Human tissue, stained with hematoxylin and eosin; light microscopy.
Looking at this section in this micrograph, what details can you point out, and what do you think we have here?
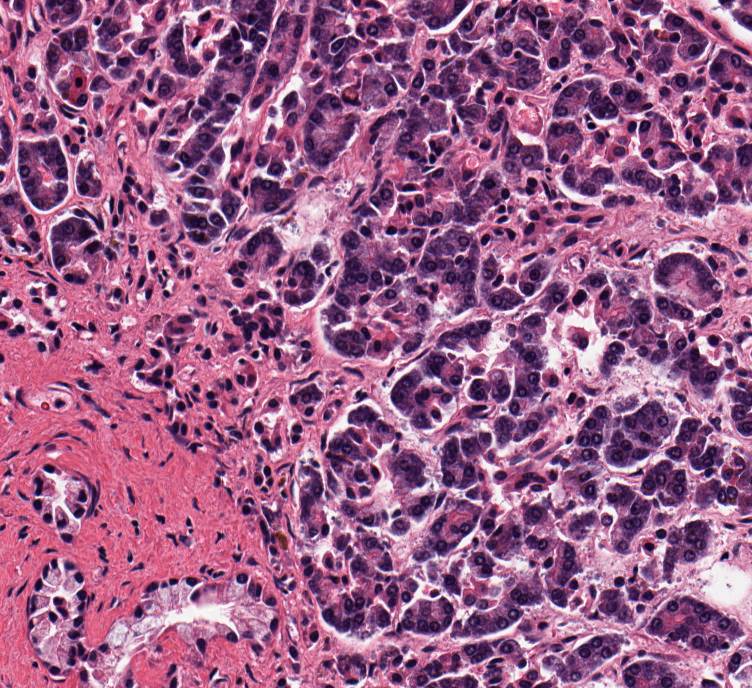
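Start with the right and upper field: small nests and acinus-like clusters of cells, between thin fibrous septa. Their nuclei are round and fairly uniform, many with one conspicuous nucleolus. Down the left-centre runs a stromal band crowded with small dark nuclei. Bottom left, small glands lined by cuboidal to columnar cells with paler cytoplasm sit in collagen. This is pancreas.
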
